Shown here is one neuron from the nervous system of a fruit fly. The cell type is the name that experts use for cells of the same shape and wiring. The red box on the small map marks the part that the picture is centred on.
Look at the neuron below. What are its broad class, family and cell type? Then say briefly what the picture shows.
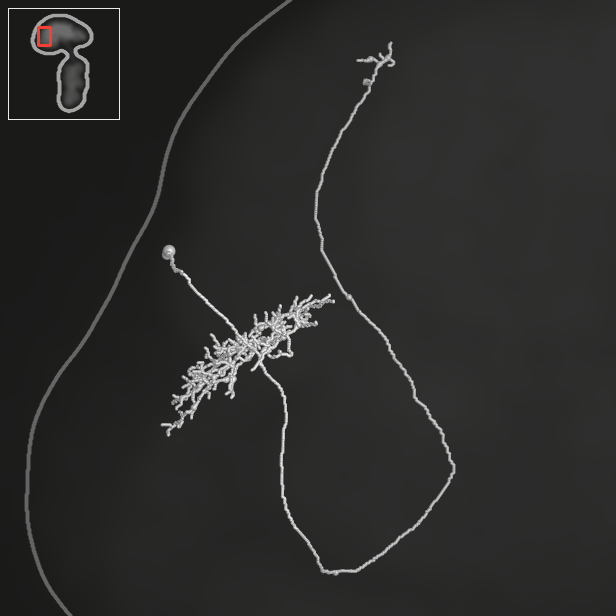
It is a visual projection neuron. The family is MeTu. Its cell type is MeTu3b. It lies in the brain. The cell body is on the left of the picture. Dozens of branch ends can be seen.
